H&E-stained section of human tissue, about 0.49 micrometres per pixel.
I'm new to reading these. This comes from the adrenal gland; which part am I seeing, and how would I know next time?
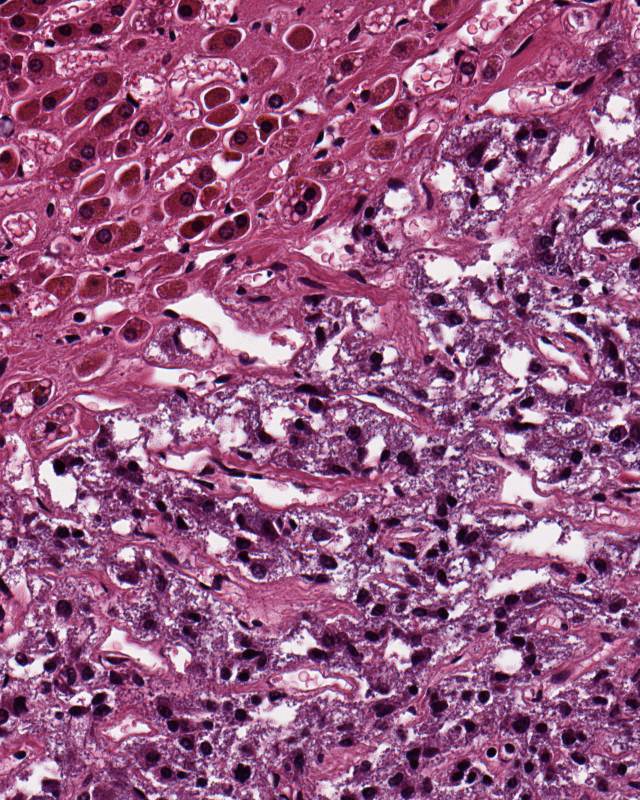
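This is the medulla. The deciding cells fill the lower and right parts of the field: they have dark nuclei and pale, finely granular, purple-grey cytoplasm.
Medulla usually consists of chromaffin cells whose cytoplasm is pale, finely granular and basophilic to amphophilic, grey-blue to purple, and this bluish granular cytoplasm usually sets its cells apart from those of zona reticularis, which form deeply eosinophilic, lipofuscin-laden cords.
A second population occupies the upper left: large, polygonal cells with abundant granular cytoplasm tinged brown-red, many rimmed by a narrow clear halo separating them from the surrounding pink tissue.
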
